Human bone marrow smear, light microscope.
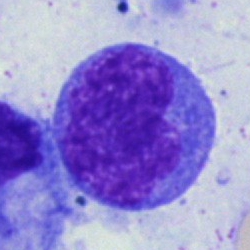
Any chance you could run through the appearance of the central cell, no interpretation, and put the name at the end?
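Begin with the outline: it is round, with a smooth edge. Now find the notch on the right side of the nucleus, which gives it a kidney shape. Compare the two sides and you'll see the band of cytoplasm is wider on the right of the nucleus than on the left. Search that cytoplasm carefully: no distinct granules are there. This is a monocyte.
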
